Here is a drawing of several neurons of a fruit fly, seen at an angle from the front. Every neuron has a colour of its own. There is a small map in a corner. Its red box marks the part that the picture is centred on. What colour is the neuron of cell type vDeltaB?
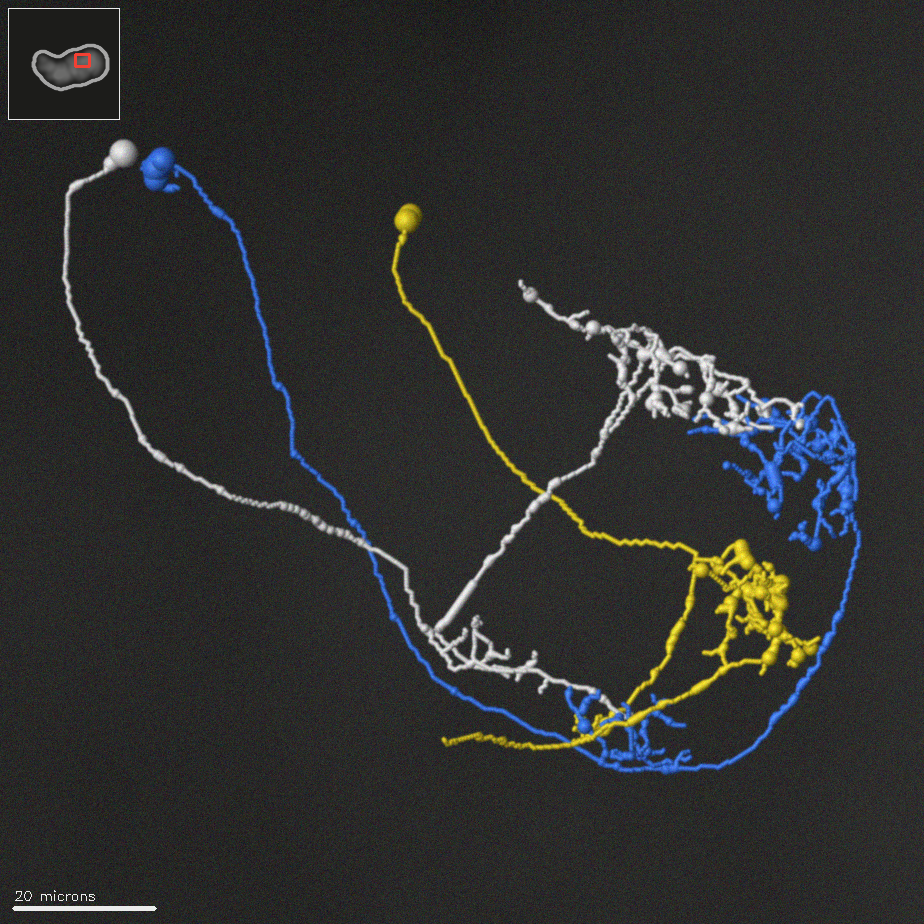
white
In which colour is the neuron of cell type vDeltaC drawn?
blue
